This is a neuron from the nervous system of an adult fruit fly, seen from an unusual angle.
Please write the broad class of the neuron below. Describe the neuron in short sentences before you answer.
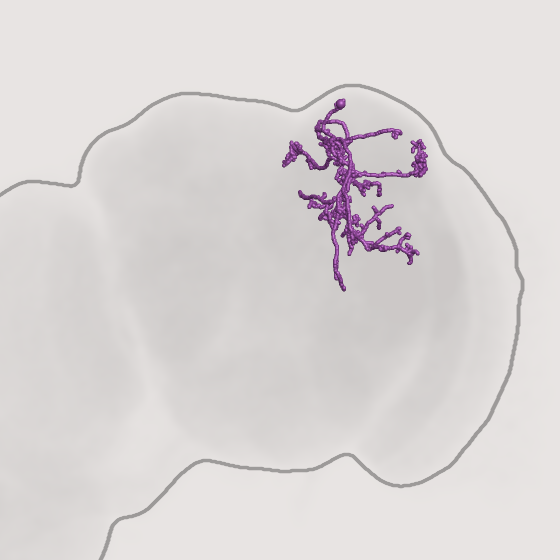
Its cell body lies at the top of the picture. As drawn here it is taller than it is wide. Its broad class is central-brain intrinsic neuron.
